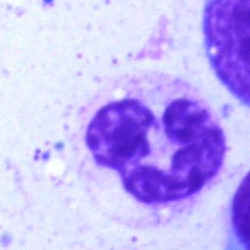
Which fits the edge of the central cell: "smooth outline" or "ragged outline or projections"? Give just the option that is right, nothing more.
Smooth outline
